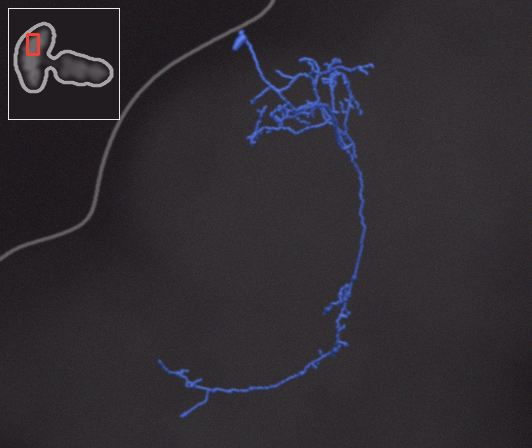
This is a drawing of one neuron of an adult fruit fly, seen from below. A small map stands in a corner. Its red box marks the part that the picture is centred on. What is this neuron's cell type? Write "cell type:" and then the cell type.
cell type: CB1365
